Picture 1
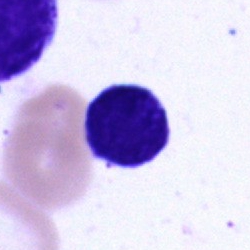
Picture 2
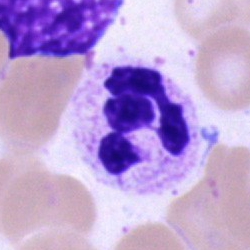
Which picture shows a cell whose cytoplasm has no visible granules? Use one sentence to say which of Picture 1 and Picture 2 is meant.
In Picture 1, the cell has a cytoplasm without visible granules.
